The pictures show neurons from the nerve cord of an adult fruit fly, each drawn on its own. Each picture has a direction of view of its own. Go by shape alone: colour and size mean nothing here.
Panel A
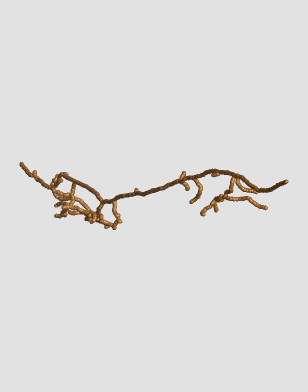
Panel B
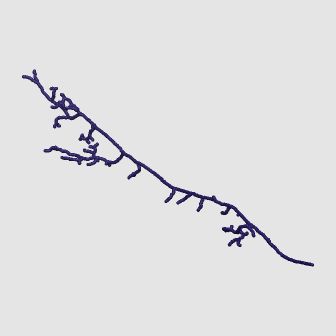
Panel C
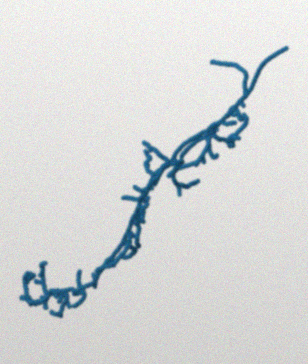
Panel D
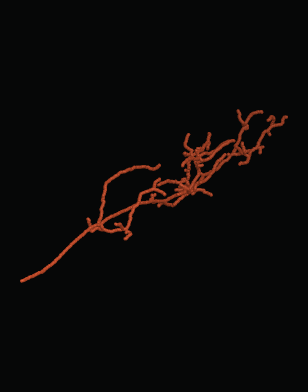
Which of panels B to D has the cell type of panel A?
B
